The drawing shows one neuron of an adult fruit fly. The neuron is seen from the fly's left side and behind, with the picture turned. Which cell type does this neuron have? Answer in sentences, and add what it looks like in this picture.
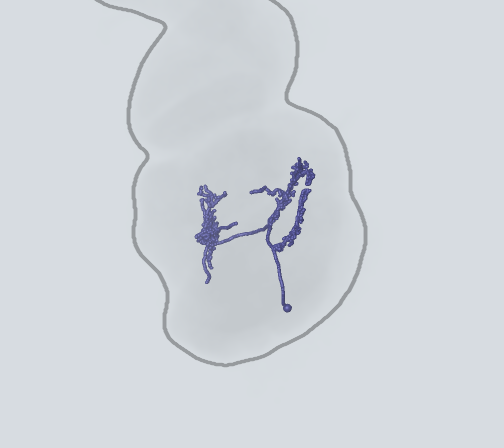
The cell type is mAL_m5a. It is a central-brain intrinsic neuron. As drawn here it is taller than it is wide.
